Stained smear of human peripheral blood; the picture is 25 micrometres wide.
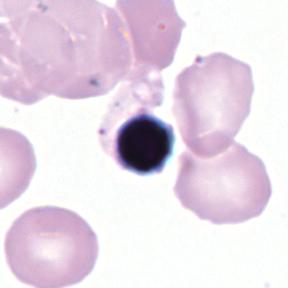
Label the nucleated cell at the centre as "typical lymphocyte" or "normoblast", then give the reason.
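This is a normoblast rather than a typical lymphocyte. Its cytoplasm is pale greyish-pink.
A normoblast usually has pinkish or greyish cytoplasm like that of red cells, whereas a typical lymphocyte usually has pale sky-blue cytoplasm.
The chromatin is very dense and almost uniformly dark purple-black, with no visible pattern.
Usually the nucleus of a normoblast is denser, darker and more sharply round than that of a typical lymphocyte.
The nucleus lies low in the cell, most of the cytoplasm extends above it toward the upper left, and the cytoplasm's outline is irregular and faint.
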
